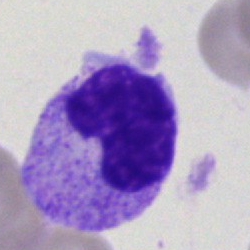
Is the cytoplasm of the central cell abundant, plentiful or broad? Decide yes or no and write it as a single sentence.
Yes, the cytoplasm of this cell is abundant.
